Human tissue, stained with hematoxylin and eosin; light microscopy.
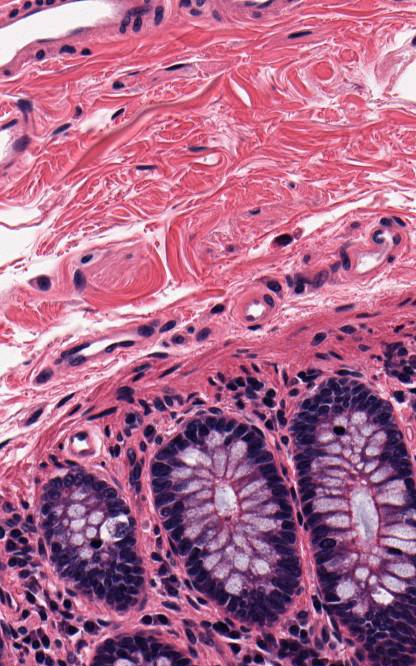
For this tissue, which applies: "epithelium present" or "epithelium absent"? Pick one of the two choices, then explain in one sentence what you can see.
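Epithelium present. The epithelial nuclei are dark and crowded at the outer, basal edge of each gland.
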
